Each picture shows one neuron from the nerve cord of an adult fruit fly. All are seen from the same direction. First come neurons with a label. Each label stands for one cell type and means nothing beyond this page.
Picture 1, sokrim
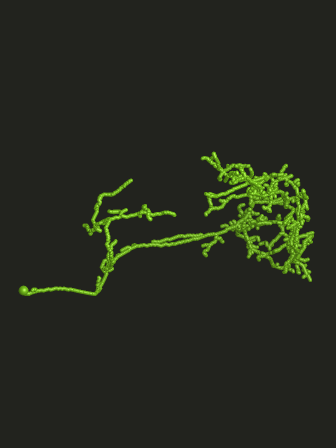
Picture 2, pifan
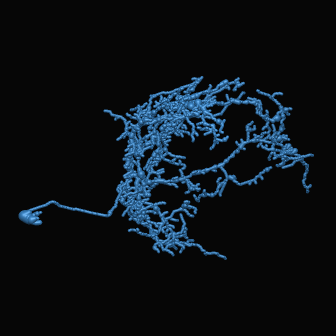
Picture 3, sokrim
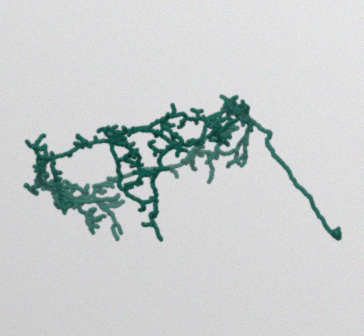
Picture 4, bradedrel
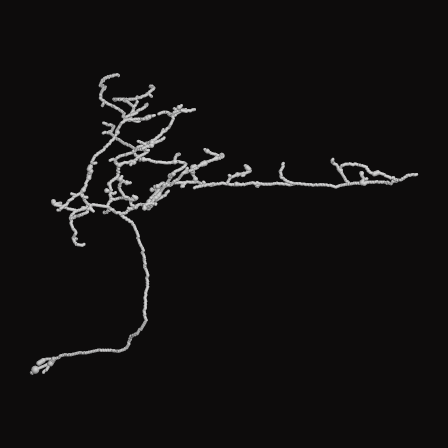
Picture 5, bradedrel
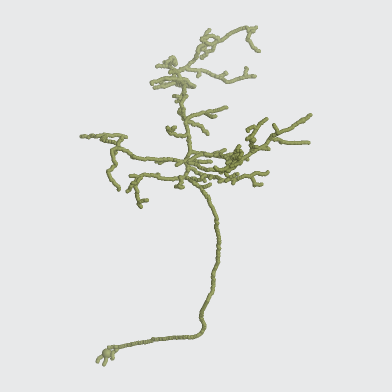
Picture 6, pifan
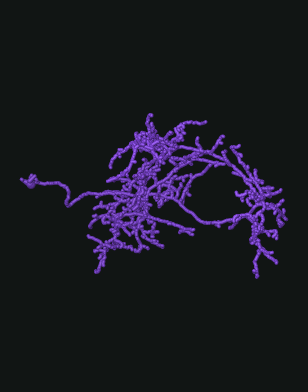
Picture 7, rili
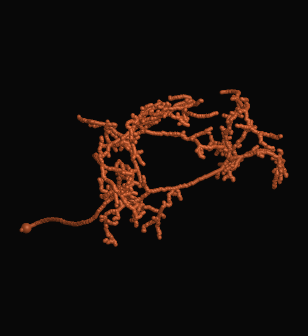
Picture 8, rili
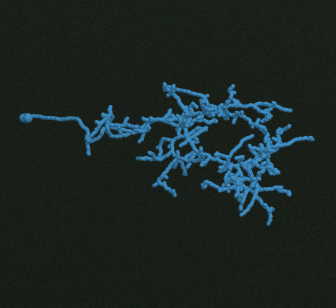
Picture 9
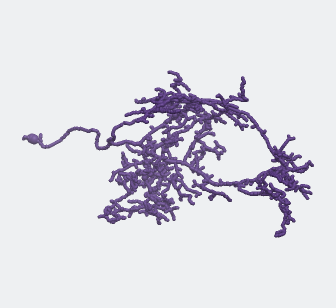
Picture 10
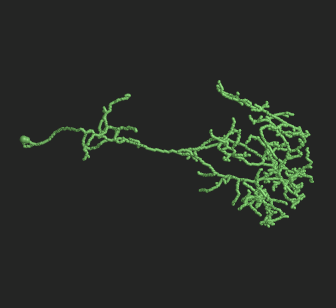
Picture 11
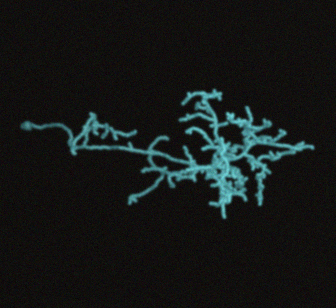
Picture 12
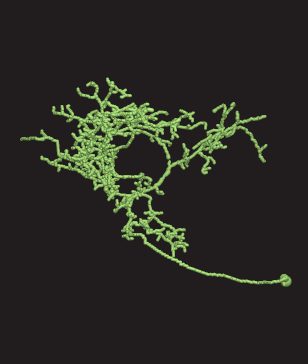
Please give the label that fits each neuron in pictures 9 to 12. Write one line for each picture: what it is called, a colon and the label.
9: pifan
10: rili
11: rili
12: pifan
